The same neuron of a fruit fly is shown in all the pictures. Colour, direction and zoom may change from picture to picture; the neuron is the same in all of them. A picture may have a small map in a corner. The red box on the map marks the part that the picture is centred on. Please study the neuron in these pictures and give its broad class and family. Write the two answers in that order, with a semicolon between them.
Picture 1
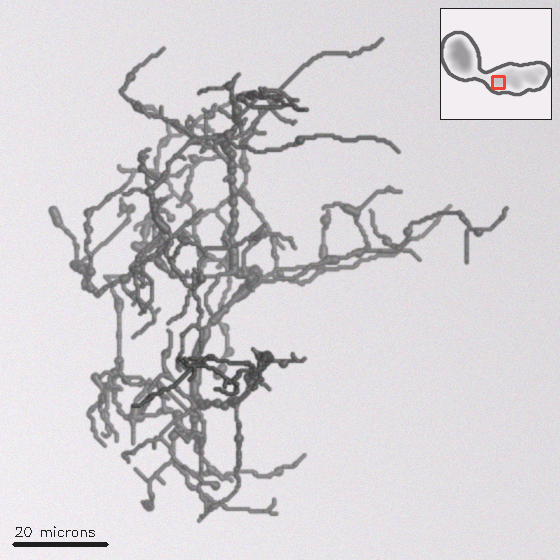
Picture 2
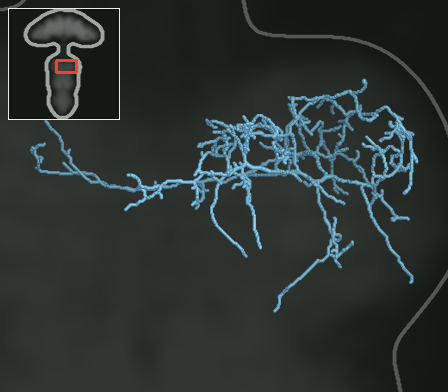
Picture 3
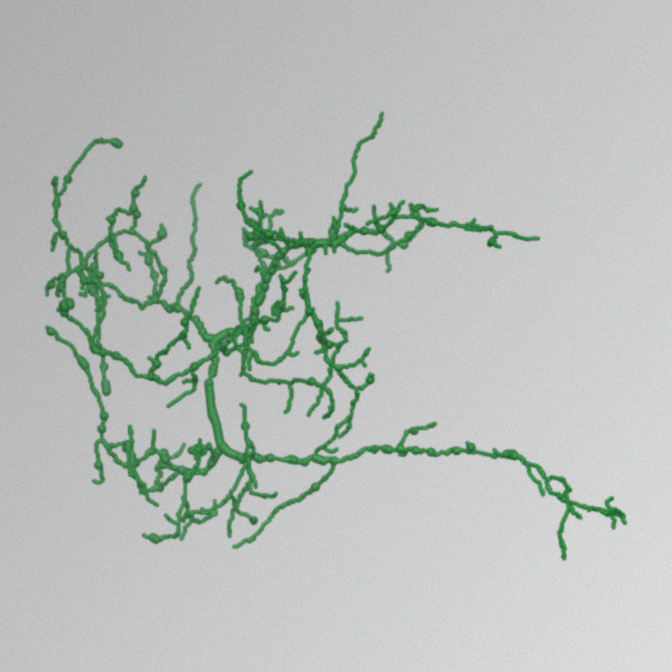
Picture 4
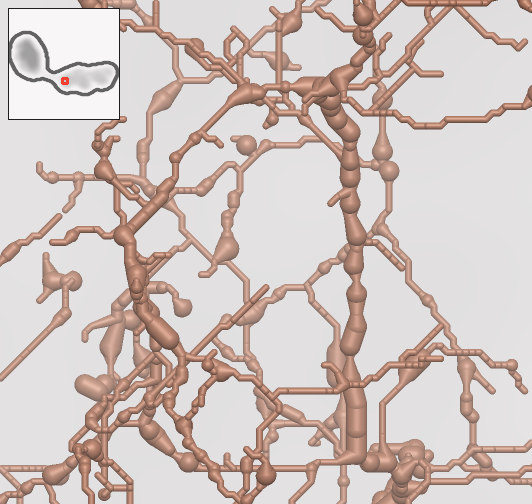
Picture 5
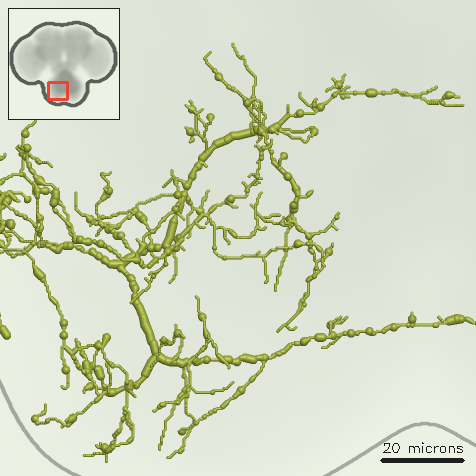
nerve-cord intrinsic neuron; hemilineage 20A.22A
